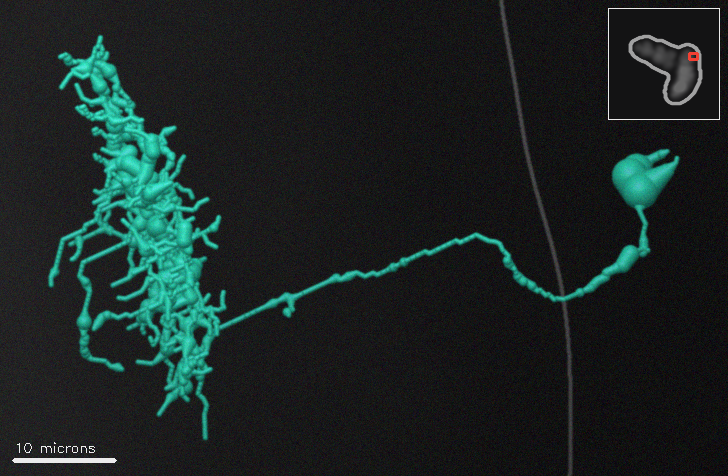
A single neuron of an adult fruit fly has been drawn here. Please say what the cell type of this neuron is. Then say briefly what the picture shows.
The cell type is Dm12. This is an optic-lobe intrinsic neuron. By the scale bar it is about 65 microns wide in this view. The picture shows dozens of branch ends.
